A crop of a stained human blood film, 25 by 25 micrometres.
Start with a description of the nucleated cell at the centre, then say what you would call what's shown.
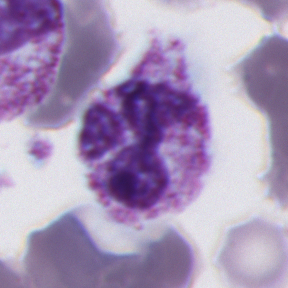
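Chromatin in the nucleus is dark purple and coarsely clumped, and no nucleoli can be seen. The cytoplasm is pale rather than blue. The cell outline is irregular and ragged, most of all at the top. The cell is a segmented neutrophil.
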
